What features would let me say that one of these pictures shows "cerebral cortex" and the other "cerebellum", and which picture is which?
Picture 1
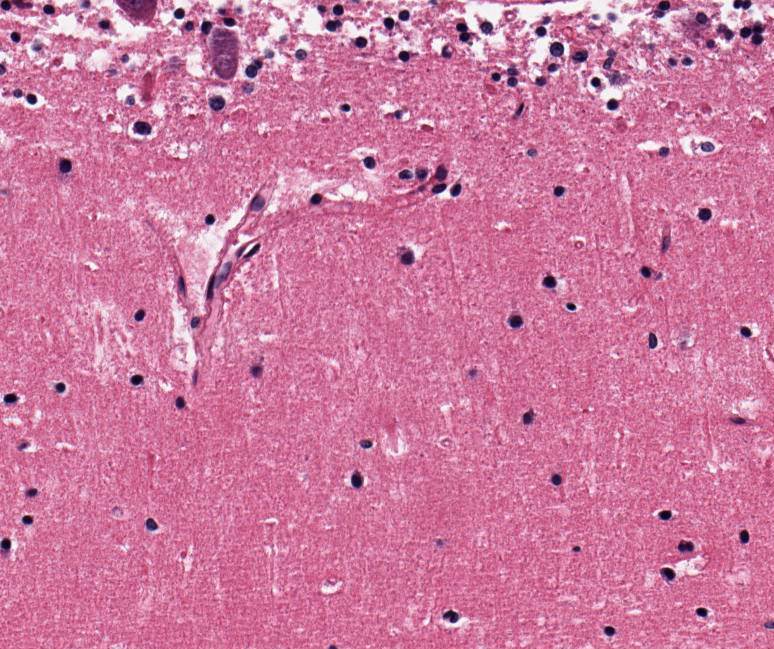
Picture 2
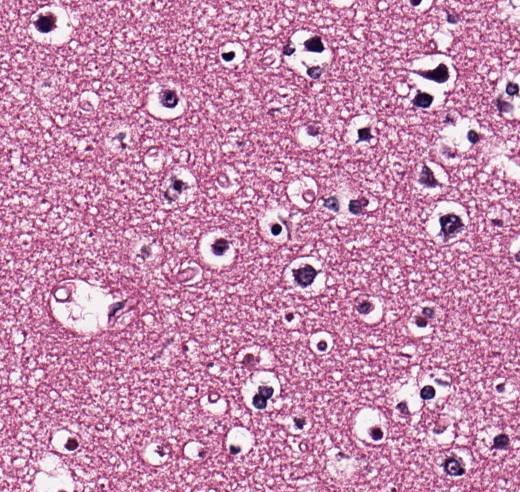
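You've got the cerebellum in picture 1 and the cerebral cortex in picture 2. In picture 1, a narrow band along the top edge is crowded with small dark round nuclei, while the rest is pale pink with sparse, widely spaced nuclei. Picture 2 shows single cells spread fairly evenly through a finely spongy, fibrillary pink background full of tiny clear vacuoles, most of them with a small, round, densely dark nucleus inside a clear halo.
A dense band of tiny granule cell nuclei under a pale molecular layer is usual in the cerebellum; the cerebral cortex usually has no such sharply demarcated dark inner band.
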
